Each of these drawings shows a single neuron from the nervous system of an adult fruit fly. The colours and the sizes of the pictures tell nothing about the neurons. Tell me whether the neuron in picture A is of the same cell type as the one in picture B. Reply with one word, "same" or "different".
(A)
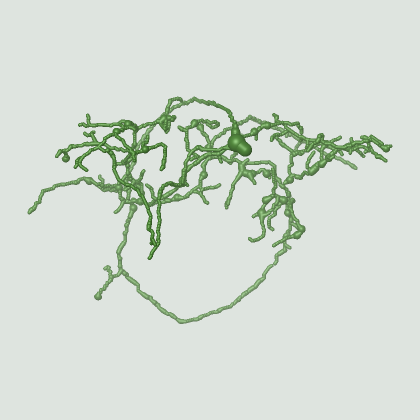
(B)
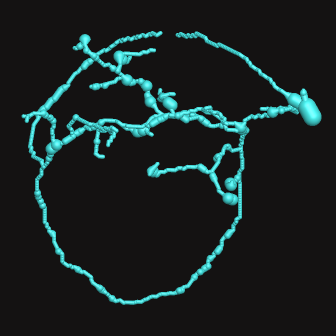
different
